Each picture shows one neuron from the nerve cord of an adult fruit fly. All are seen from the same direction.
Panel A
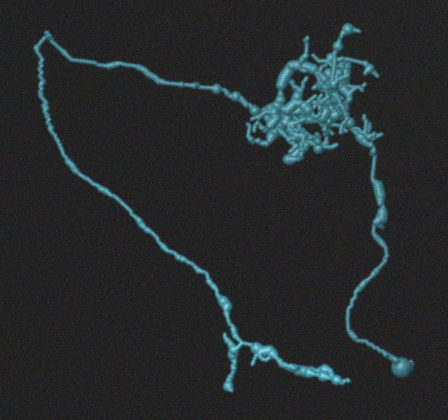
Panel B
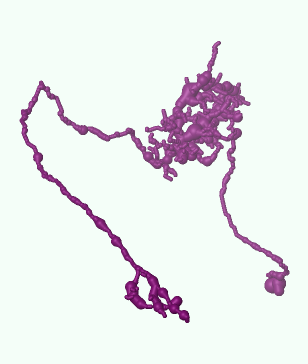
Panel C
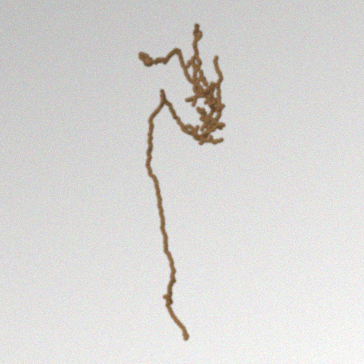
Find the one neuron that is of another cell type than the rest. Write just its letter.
C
